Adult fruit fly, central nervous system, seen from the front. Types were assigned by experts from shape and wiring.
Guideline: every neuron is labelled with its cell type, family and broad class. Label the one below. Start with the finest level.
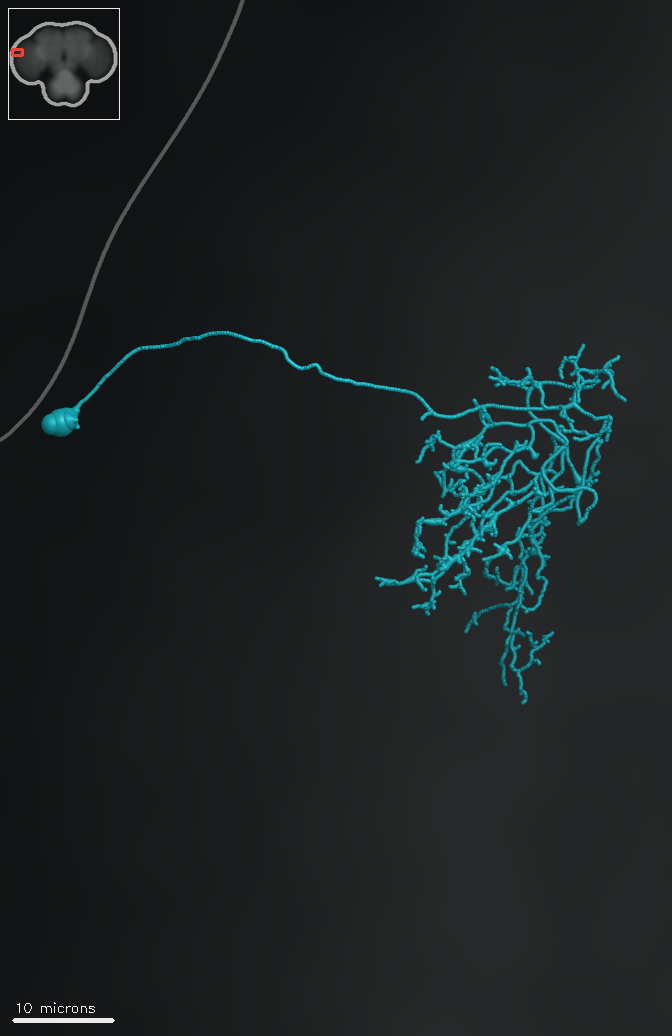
Mi16; Mi; optic-lobe intrinsic neuron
